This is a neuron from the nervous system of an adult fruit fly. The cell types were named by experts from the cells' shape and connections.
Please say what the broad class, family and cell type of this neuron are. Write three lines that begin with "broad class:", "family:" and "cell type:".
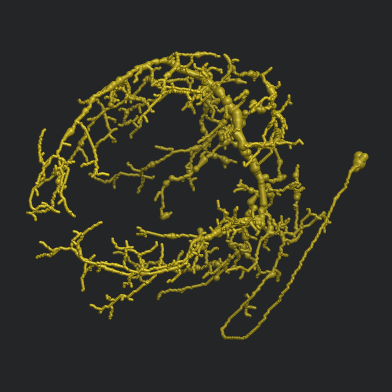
broad class: nerve-cord intrinsic neuron
family: hemilineage 03A
cell type: IN03A039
